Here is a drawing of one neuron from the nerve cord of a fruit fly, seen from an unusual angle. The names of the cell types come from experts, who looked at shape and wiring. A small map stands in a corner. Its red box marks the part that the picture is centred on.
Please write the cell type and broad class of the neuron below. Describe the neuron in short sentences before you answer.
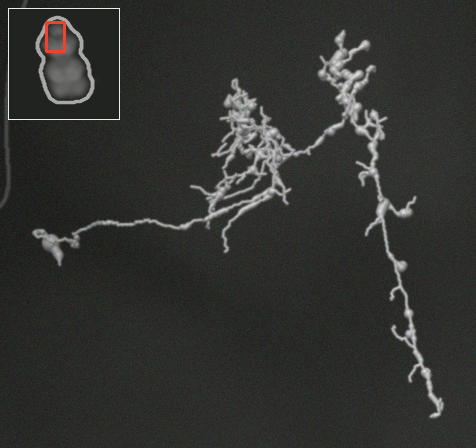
The picture shows dozens of branch ends. As drawn here it is about as wide as it is tall. The cell type is INXXX426. Its broad class is nerve-cord intrinsic neuron.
